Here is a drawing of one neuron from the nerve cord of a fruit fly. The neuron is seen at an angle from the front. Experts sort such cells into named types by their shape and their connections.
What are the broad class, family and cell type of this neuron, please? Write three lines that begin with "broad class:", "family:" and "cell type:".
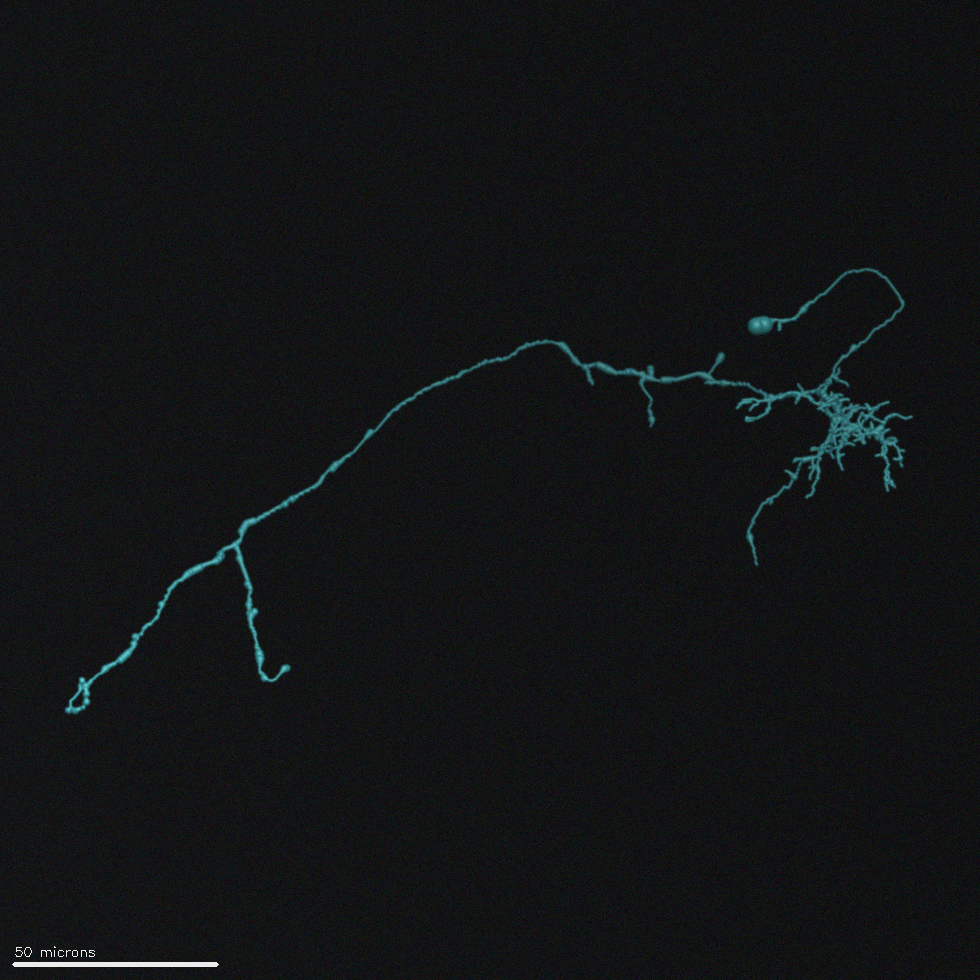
broad class: nerve-cord intrinsic neuron
family: hemilineage 19B
cell type: IN19B091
